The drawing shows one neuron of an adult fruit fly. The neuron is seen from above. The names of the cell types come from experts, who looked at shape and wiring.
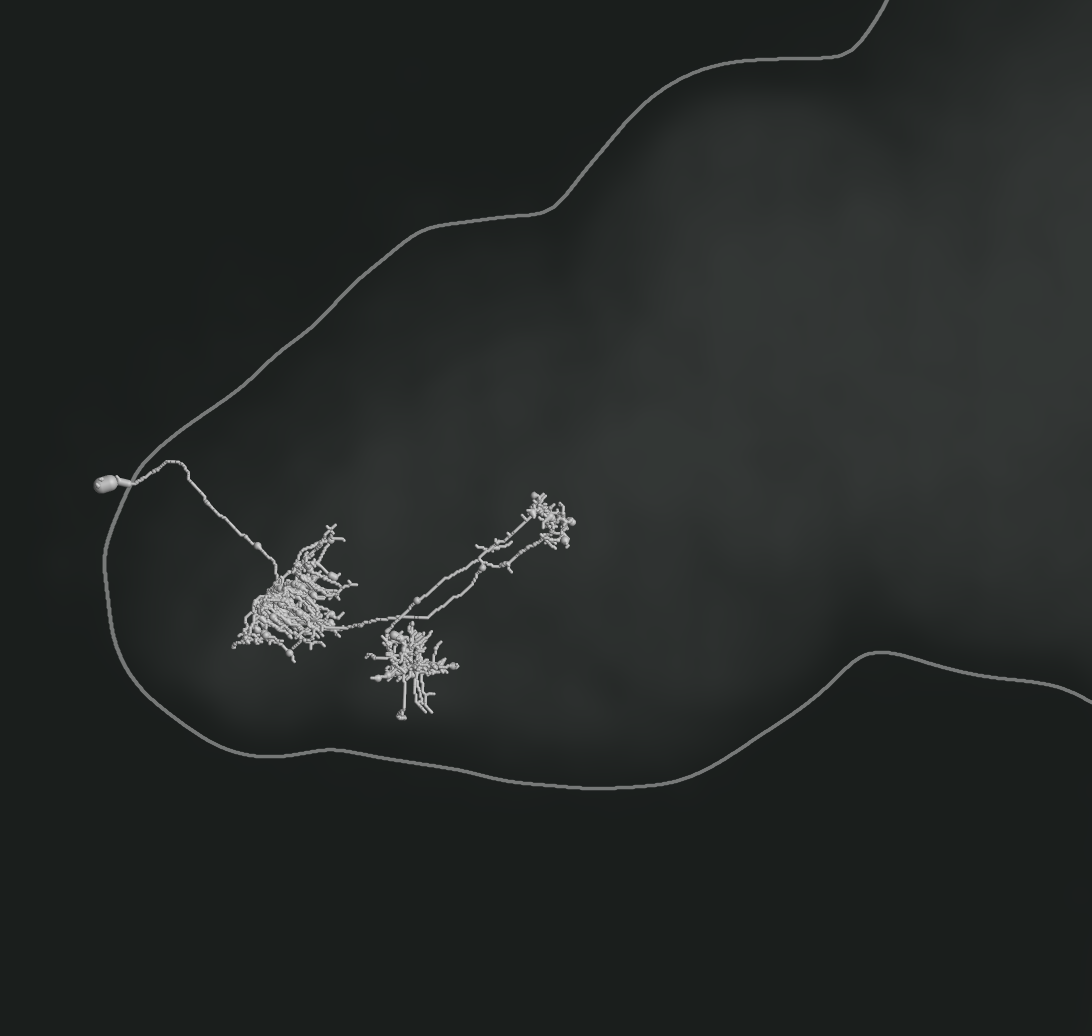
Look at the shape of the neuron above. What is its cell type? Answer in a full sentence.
The cell type is TmY16.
